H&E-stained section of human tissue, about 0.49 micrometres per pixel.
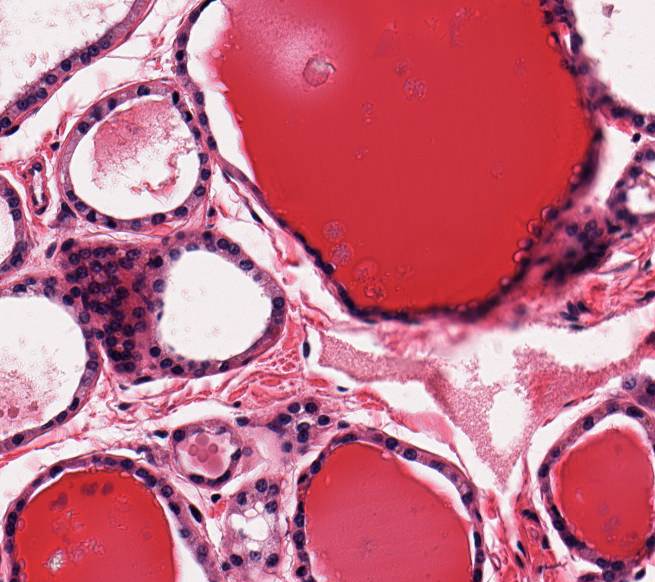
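Thyroid: closely packed rounded follicles of varying size, the largest in the upper centre and right. Each follicle is lined by a single layer of flattened to low cuboidal epithelial cells, whose small, round, dark-staining nuclei form a single row. At the left centre, between follicles, sits a solid cluster of cells with crowded dark nuclei and no lumen.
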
